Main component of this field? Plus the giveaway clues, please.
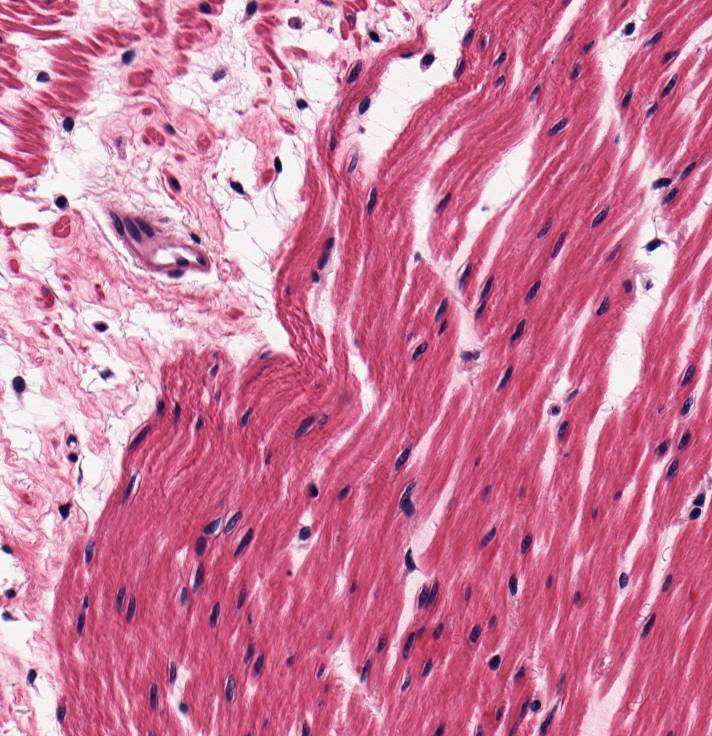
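Smooth muscle is what you've got: fibres fill the right and lower parts, loose connective tissue the upper left corner. The nuclei are elongated ovals sitting centrally in the fibres, and the cytoplasm is deeply, evenly pink.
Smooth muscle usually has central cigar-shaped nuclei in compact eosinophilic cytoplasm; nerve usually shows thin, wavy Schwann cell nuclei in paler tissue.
There's no epithelium.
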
